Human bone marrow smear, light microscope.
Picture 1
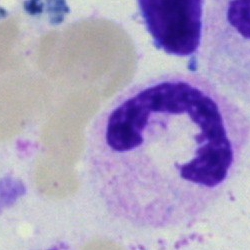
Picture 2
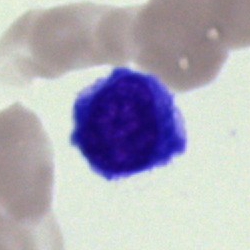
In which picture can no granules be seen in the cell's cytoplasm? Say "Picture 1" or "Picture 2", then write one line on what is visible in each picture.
Picture 2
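What picture 1 shows: Fine pale lilac granules are scattered through the cytoplasm.
What picture 2 shows: No cytoplasmic granules are visible.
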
